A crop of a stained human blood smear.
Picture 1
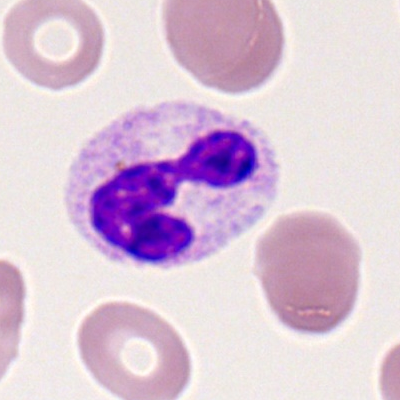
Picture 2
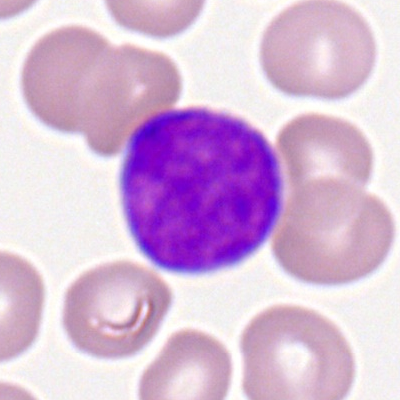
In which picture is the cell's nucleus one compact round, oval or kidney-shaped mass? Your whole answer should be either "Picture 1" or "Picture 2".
Picture 2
